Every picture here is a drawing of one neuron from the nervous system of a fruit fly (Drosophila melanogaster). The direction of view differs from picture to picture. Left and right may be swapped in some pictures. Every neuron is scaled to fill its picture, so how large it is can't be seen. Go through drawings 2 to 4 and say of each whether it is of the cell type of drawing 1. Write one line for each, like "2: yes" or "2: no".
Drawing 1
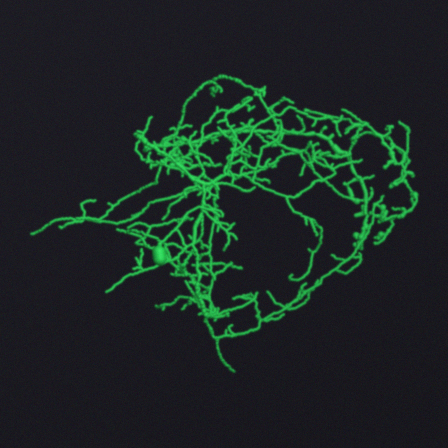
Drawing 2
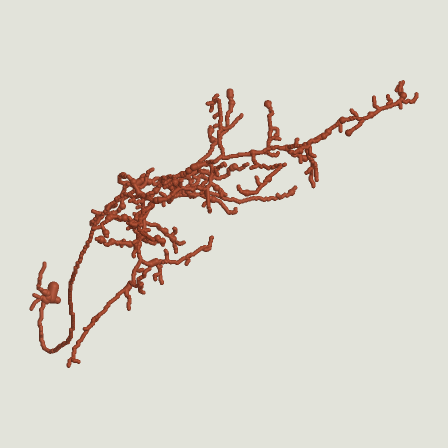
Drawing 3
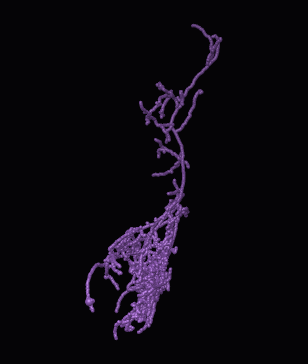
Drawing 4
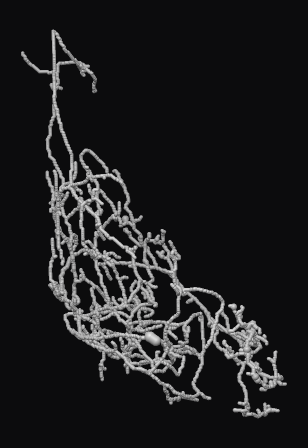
2: no
3: no
4: yes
